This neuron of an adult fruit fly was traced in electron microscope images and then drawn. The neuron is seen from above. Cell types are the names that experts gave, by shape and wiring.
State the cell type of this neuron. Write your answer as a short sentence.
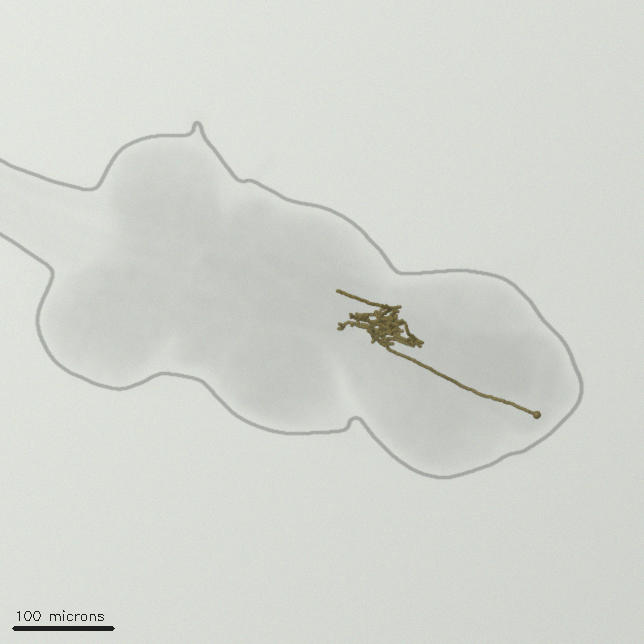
The cell type is IN05B090.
